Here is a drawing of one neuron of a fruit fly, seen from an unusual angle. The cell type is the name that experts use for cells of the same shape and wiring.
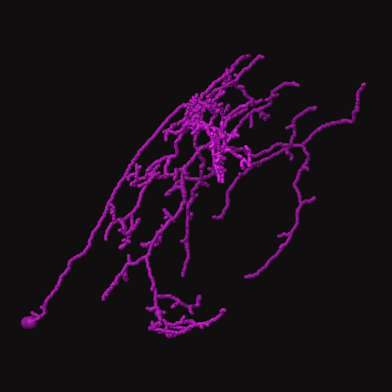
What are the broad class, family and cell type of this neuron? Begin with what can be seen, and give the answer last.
Dozens of branch ends can be seen. As drawn here it is about as wide as it is tall. This is a nerve-cord intrinsic neuron. Its family is hemilineage 03A. It is of cell type IN03A064.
